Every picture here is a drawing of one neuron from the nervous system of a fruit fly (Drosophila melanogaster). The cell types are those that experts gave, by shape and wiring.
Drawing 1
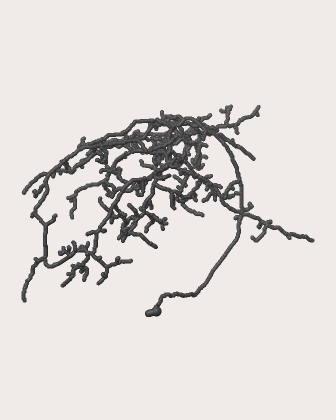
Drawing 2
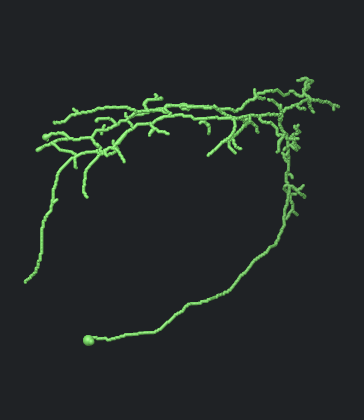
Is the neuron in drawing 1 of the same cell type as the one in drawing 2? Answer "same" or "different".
different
